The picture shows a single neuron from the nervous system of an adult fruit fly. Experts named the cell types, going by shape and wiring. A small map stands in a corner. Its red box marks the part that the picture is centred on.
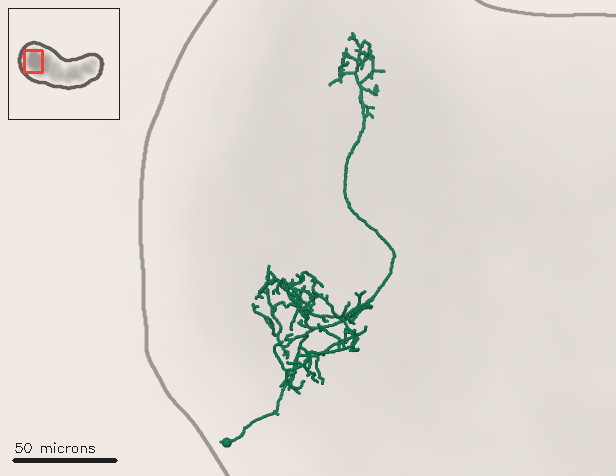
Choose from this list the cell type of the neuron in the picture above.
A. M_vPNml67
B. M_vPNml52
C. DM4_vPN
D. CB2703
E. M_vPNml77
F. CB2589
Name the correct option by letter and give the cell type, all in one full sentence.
The neuron is of the M_vPNml52 cell type, which is option B.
